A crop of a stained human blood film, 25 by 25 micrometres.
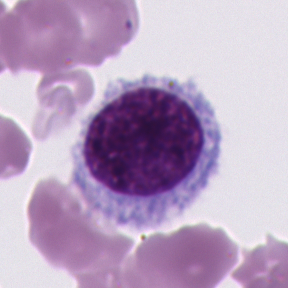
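Hairy cell, its margin ragged with fine hair-like projections all around. The nucleus, round and about 10 micrometres across, seems to sit slightly toward the top of the cell. Below it the rim of pale blue cytoplasm looks broader than it does above.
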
